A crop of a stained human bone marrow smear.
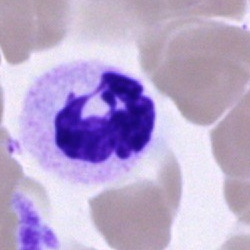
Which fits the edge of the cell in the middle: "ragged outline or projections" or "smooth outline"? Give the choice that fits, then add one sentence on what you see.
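Smooth outline. The cell has a round, smooth outline.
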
